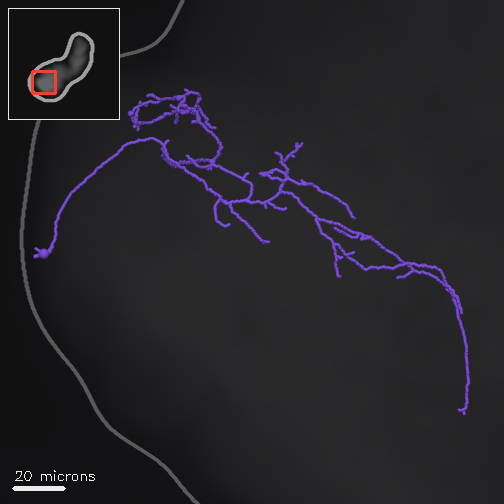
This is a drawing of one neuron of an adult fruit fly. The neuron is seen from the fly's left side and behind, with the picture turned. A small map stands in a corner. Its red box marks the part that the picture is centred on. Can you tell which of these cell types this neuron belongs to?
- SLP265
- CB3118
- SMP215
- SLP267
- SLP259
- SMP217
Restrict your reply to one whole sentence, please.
The cell type held by this neuron is SMP217.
